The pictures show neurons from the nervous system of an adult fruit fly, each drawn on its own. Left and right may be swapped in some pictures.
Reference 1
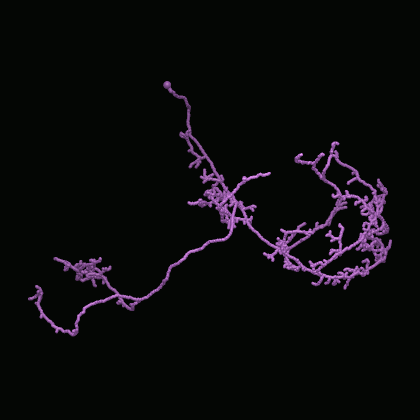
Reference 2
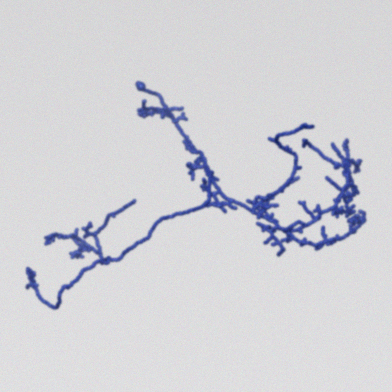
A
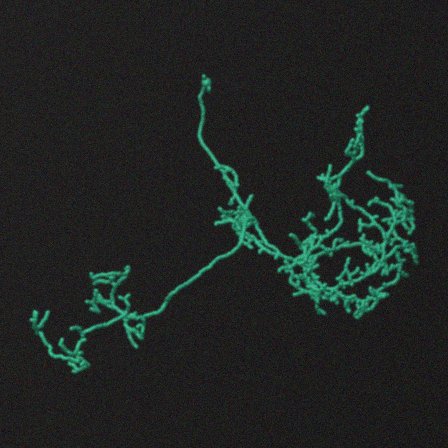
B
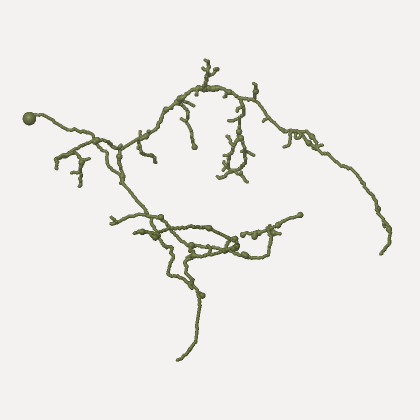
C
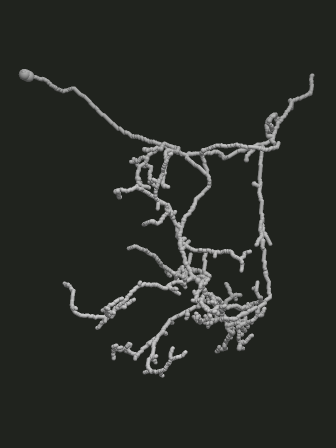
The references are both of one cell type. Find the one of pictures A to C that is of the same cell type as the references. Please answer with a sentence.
Picture A is of the same cell type.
